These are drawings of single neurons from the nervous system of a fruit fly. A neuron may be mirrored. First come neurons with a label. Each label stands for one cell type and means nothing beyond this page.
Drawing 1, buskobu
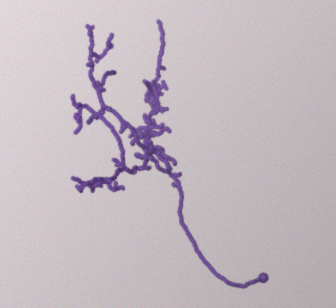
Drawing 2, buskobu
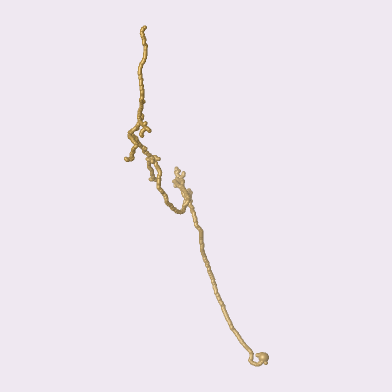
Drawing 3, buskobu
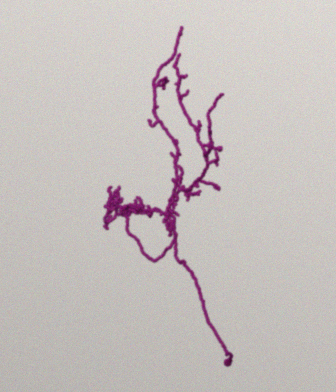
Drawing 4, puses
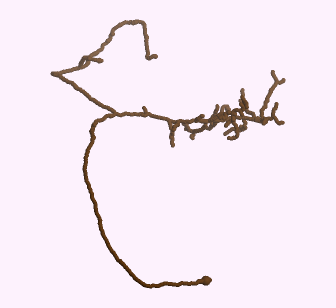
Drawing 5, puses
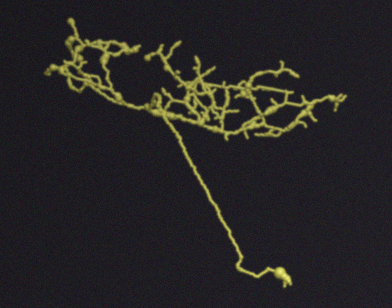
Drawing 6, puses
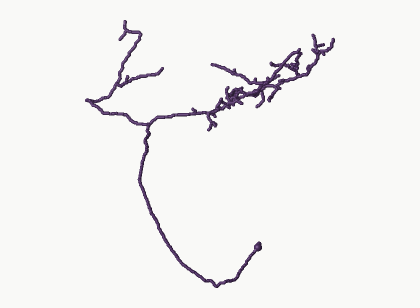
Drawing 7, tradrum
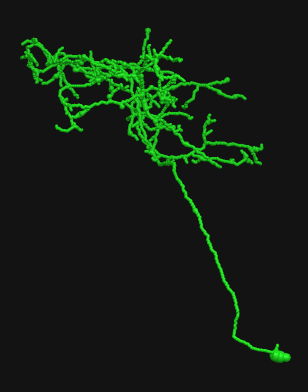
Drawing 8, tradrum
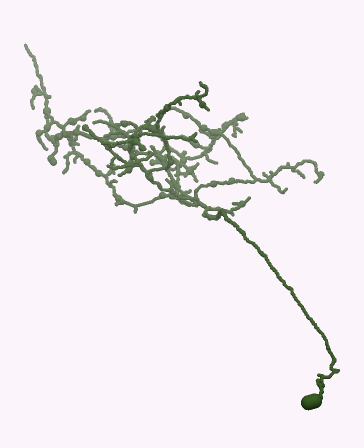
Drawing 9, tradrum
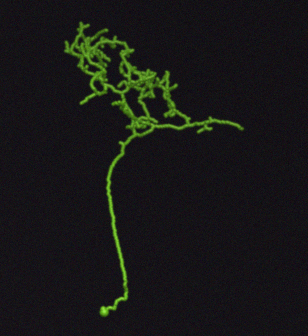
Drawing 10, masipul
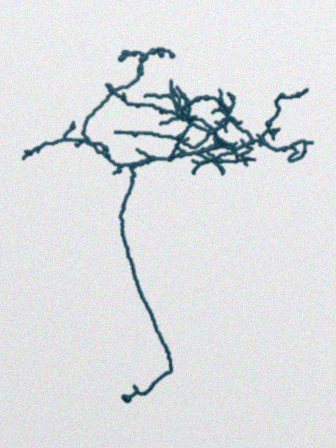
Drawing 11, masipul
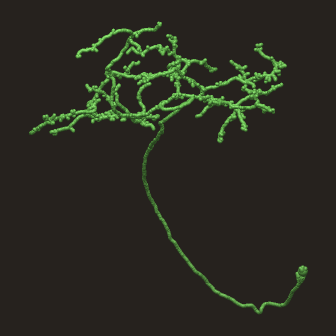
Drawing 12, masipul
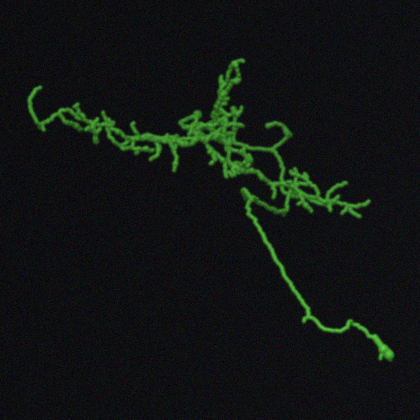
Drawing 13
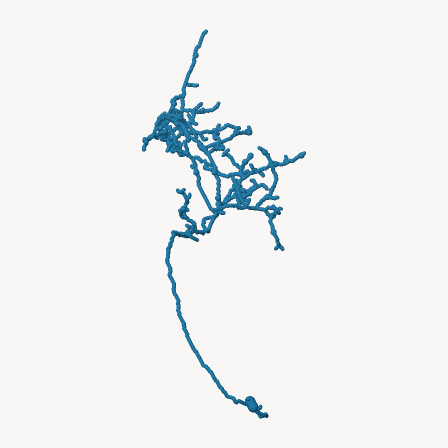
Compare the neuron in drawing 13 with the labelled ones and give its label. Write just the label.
tradrum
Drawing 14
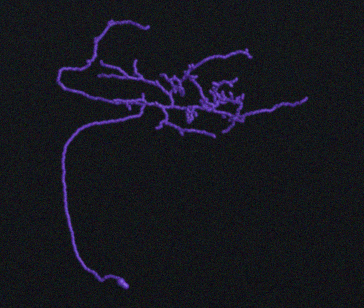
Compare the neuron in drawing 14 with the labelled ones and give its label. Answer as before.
puses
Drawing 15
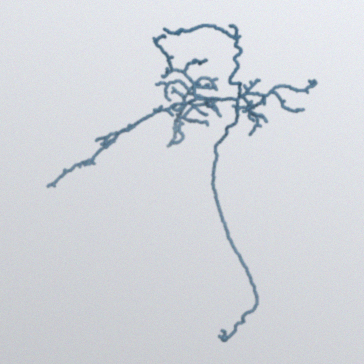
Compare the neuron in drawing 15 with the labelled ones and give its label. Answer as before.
masipul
